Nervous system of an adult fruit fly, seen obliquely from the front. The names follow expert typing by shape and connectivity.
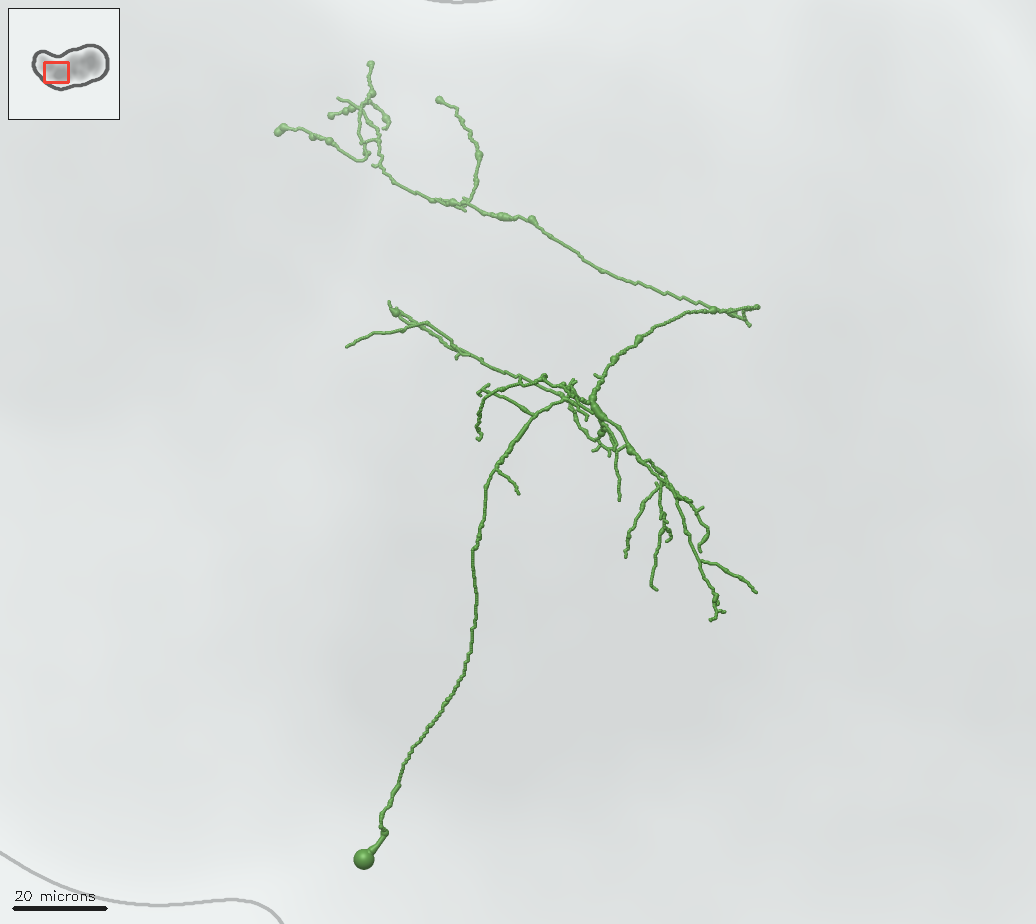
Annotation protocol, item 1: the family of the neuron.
hemilineage 06A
